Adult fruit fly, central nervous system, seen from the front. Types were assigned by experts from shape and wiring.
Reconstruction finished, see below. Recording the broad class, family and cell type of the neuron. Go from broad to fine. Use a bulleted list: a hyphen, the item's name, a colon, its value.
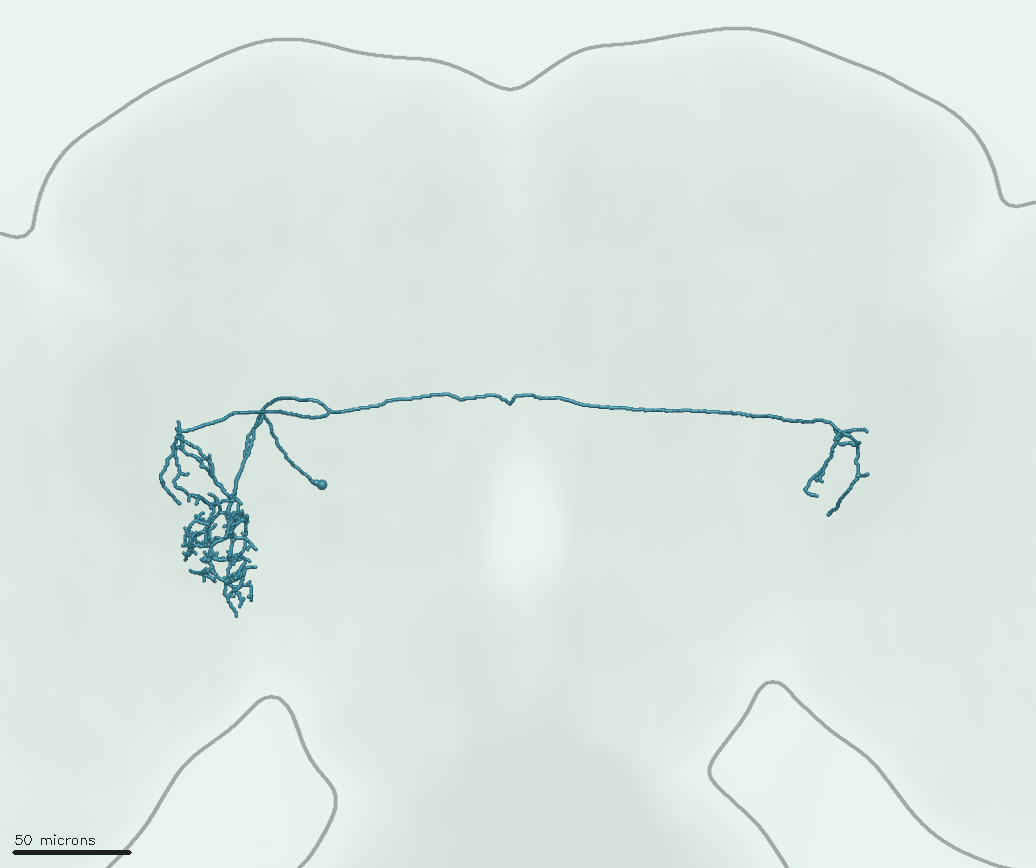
- broad class: central-brain intrinsic neuron
- family: hemilineage VLPl&p2_posterior
- cell type: CB2491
